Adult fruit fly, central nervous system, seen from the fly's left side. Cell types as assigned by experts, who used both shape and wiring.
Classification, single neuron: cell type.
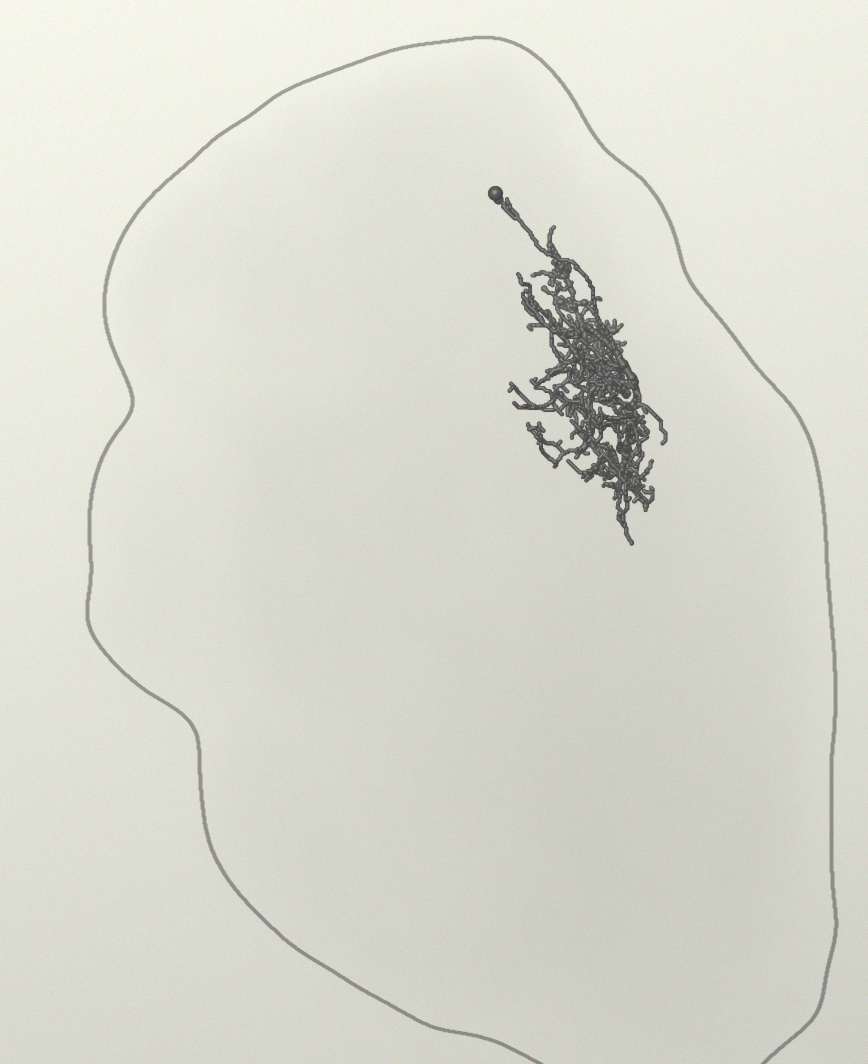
IB116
